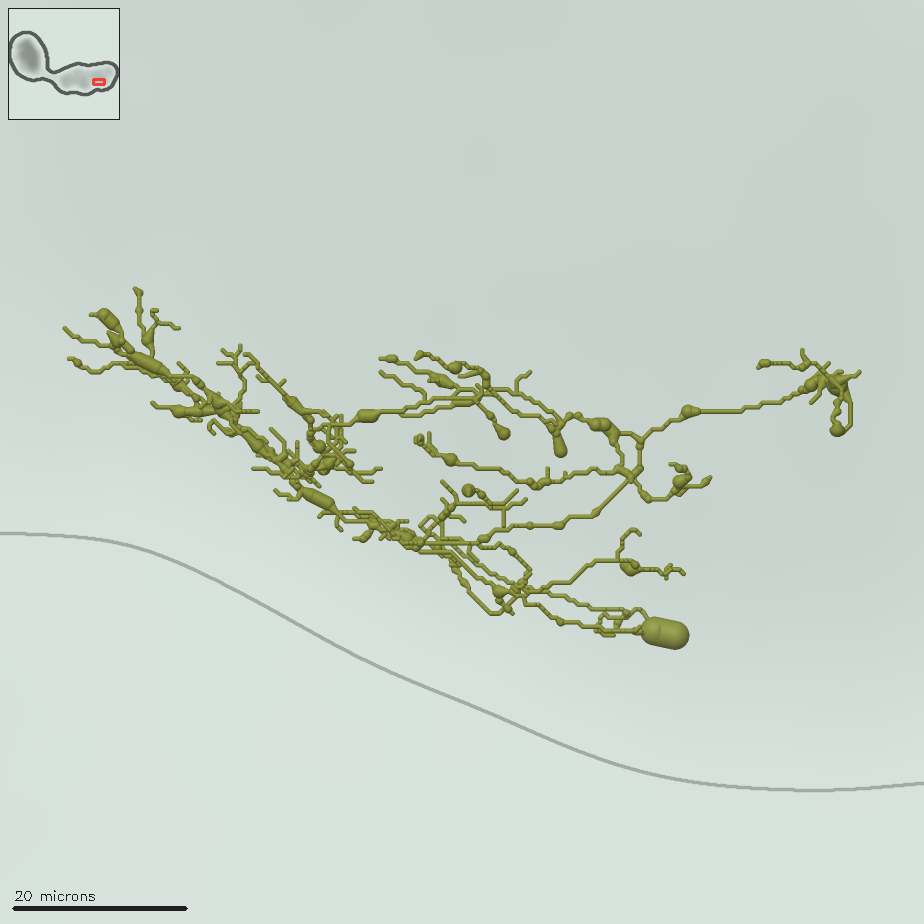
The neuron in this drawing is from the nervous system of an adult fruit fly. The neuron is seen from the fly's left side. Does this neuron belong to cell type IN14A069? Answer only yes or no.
no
